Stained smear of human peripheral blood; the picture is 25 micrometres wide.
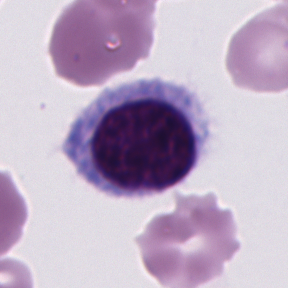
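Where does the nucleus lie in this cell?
Off-centre toward the right, leaving the widest cytoplasm on the left.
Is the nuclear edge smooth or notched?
Smooth; there is no notch or indentation.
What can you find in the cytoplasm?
No distinct granules, and no vacuoles either.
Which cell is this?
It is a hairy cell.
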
